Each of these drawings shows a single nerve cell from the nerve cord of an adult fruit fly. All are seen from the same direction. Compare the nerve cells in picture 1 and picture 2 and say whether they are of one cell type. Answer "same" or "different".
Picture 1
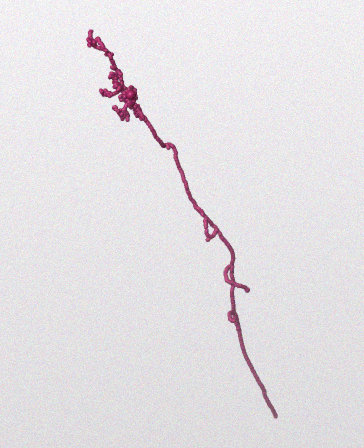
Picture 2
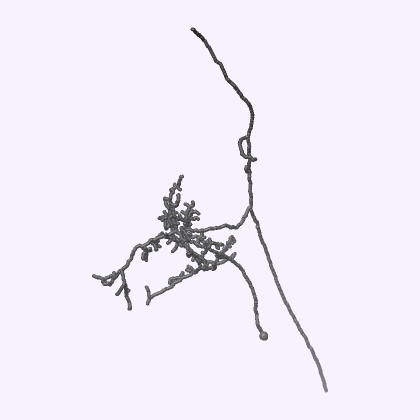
same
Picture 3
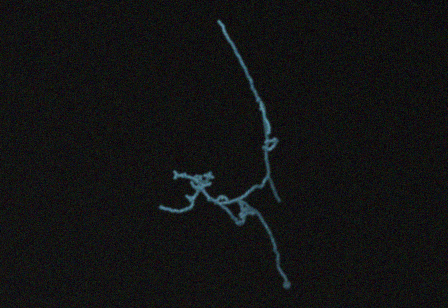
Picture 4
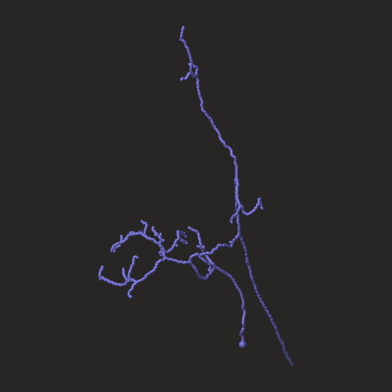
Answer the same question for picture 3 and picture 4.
same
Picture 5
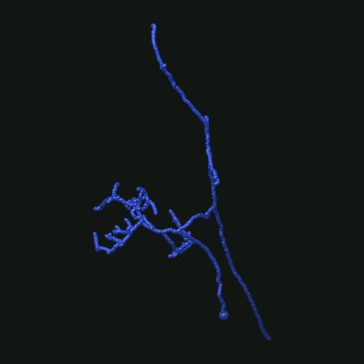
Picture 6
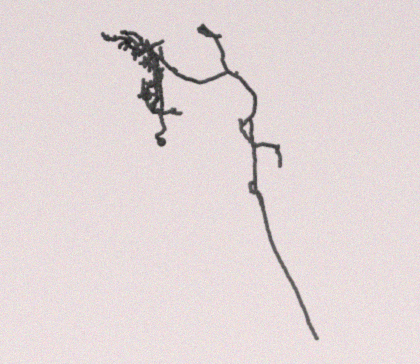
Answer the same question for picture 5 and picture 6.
different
